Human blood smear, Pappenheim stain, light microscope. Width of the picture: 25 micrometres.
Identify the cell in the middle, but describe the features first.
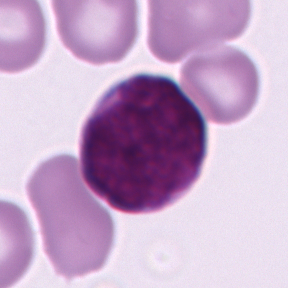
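Look first at how little cytoplasm there is: it is barely visible, because the nucleus fills almost the whole cell. The nucleus itself is round, with no indentation and no lobes. You won't find any vacuoles, and the surface has no projections or blebs. This is a myeloblast.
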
